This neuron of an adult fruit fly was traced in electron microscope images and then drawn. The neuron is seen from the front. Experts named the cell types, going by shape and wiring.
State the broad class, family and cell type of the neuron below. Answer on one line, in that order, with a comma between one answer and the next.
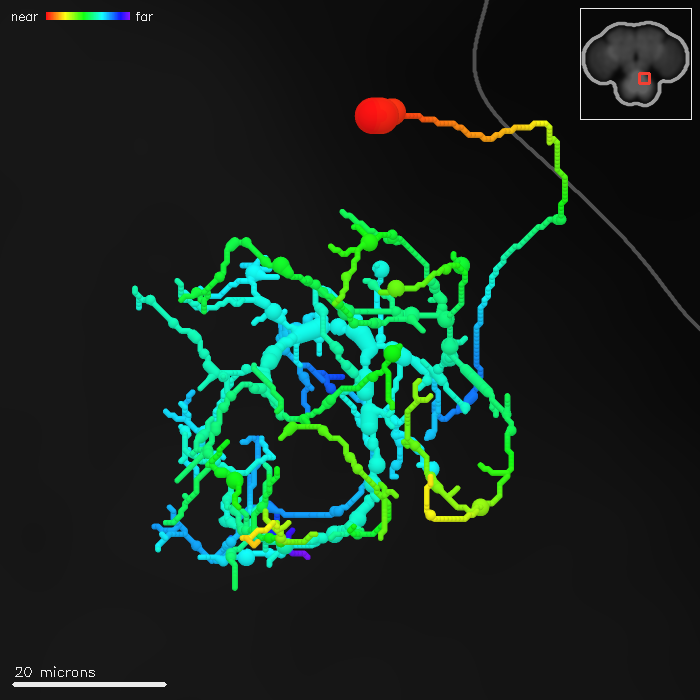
nerve-cord intrinsic neuron, hemilineage 11B, IN11B018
